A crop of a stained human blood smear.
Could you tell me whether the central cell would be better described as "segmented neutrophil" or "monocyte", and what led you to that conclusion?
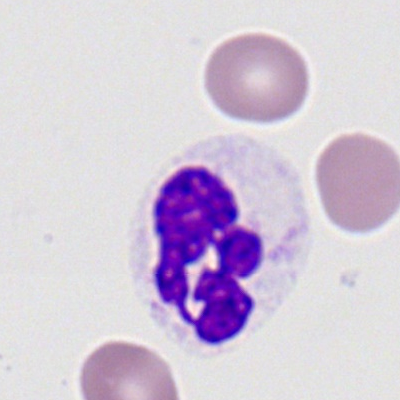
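This is a segmented neutrophil. What decides it is the cytoplasm, which is abundant and pale pinkish-lilac rather than grey-blue.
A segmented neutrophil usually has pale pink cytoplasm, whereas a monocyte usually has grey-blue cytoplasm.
Fine, faint lilac granules lie within the cytoplasm. The chromatin is dark purple and coarsely clumped. The nucleus lies toward the lower left of the cell, leaving more cytoplasm on the upper right.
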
